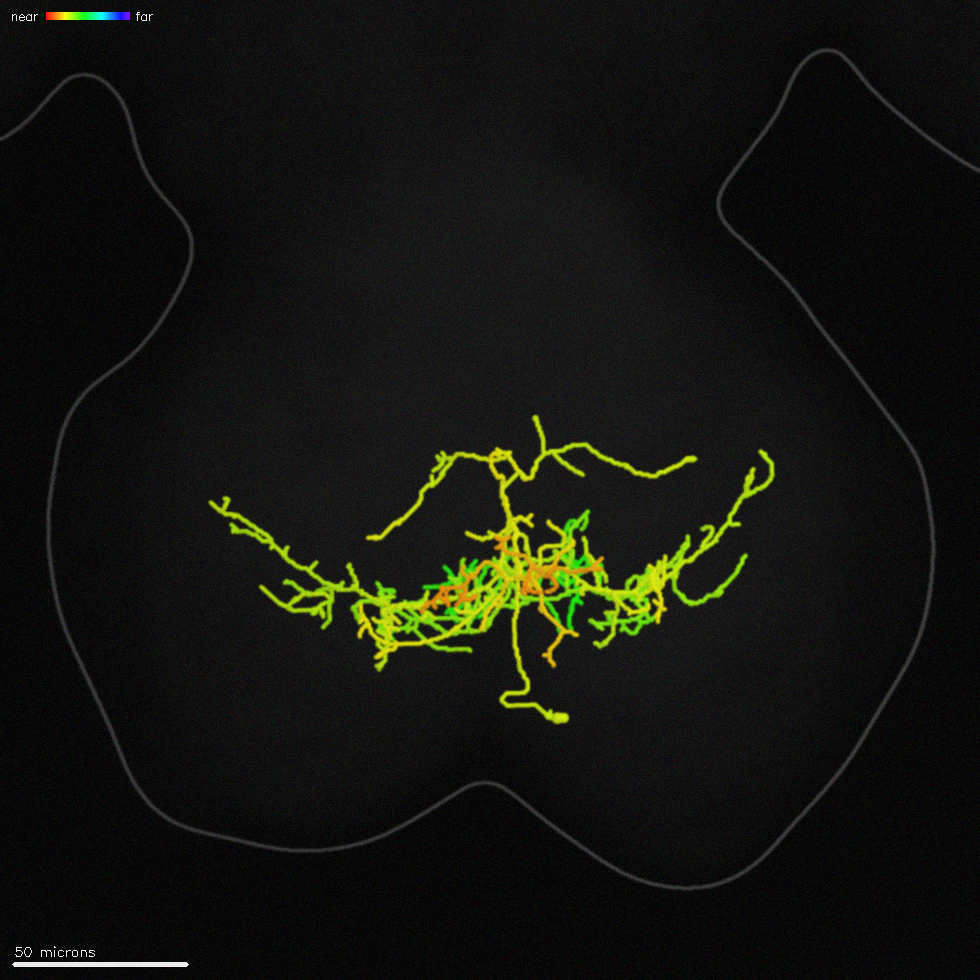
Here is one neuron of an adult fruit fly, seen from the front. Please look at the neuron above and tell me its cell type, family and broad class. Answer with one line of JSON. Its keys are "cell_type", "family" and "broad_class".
{"cell_type": "IN00A038", "family": "hemilineage 00A", "broad_class": "nerve-cord intrinsic neuron"}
